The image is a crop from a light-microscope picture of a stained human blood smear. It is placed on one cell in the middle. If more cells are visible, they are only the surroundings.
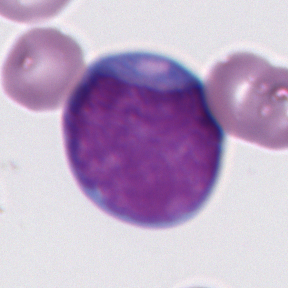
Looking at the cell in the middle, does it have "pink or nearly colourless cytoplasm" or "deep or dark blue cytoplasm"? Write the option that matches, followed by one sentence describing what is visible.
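Deep or dark blue cytoplasm. The cytoplasm is blue.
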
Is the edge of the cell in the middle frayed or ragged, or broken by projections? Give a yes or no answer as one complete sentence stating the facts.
No, the cell's outline is smooth, without projections.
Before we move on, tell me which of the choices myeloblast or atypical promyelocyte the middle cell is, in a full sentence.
The cell centered in this field of view is a myeloblast.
